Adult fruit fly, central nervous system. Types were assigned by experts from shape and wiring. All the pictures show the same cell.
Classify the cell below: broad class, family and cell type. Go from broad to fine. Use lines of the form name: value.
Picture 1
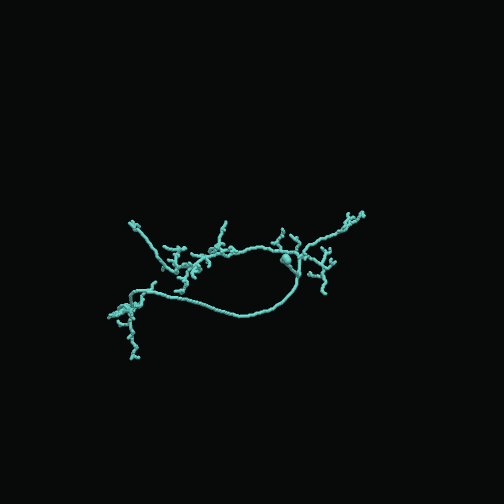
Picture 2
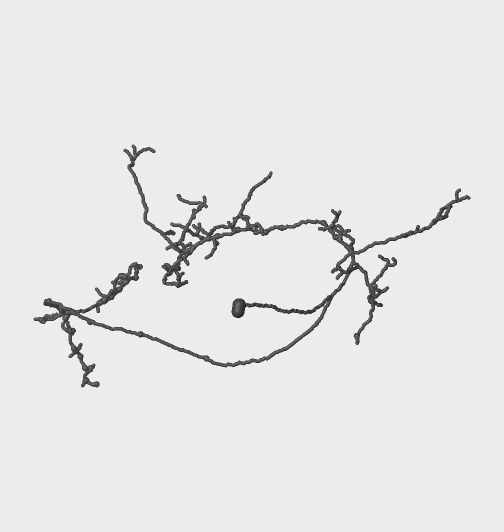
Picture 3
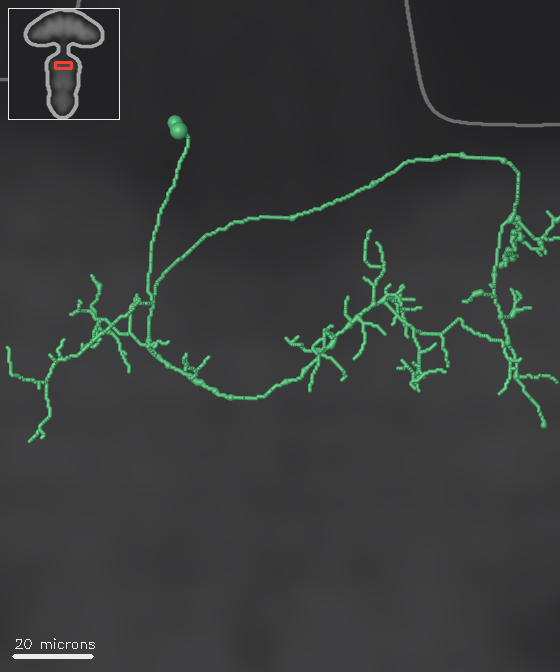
broad class: nerve-cord intrinsic neuron
family: hemilineage 01A
cell type: IN01A081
